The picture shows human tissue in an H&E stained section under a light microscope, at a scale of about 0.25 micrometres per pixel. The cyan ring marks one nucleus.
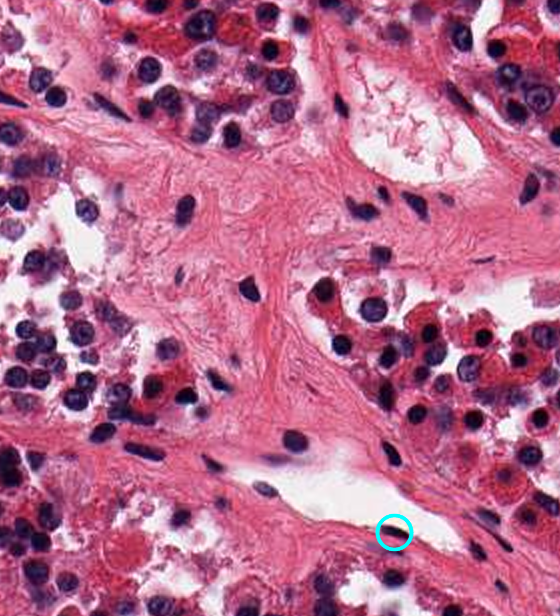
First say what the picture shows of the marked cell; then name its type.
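The nucleus is flattened and elongated, noticeably thinner than the round nuclei of the cells in the nearby nests. The nucleus is dark and evenly stained, with no visible internal detail. It lies right at the lower edge of an elongated clear lumen, its long axis running parallel to that edge. Almost no cytoplasm can be made out around the nucleus; it sits as a thin lining between the clear lumen and the pink fibrous tissue beneath it. It is an endothelial cell.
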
